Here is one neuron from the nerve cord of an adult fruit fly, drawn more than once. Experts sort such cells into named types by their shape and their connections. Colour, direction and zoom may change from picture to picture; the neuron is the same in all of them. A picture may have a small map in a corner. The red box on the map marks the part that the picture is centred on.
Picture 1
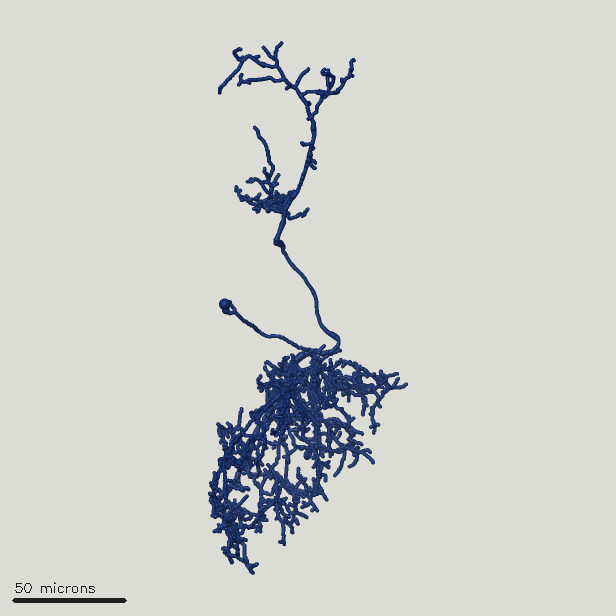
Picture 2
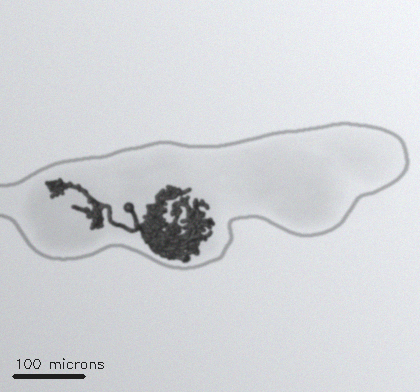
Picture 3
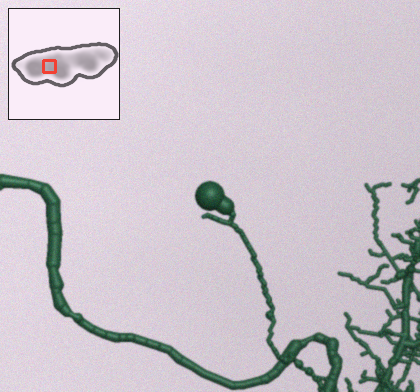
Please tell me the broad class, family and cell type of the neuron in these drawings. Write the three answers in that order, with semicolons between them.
nerve-cord intrinsic neuron; hemilineage 09A; IN09A004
